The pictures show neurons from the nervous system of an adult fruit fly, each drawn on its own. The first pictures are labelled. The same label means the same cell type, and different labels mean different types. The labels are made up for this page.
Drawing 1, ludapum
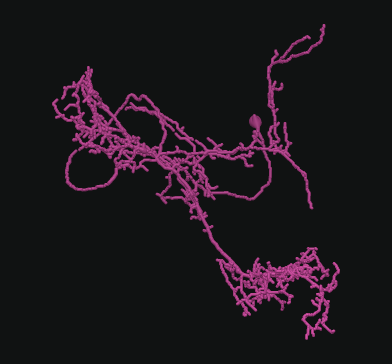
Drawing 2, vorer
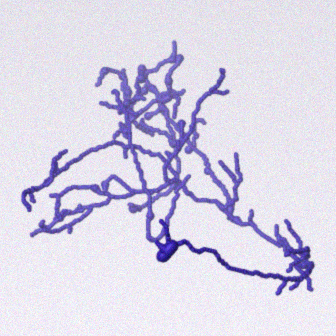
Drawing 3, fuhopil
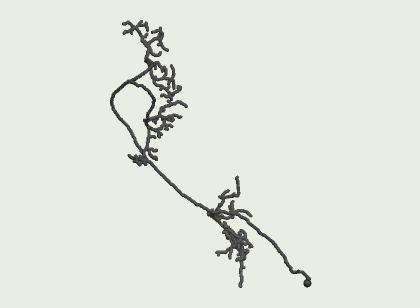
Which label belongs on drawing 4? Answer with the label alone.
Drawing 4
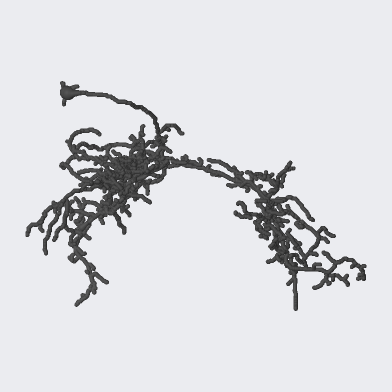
ludapum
